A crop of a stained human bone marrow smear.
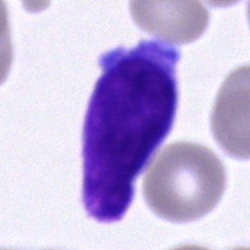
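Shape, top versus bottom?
Broader at the upper end than the lower, I think.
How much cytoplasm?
Very scant, with no clear rim apart from the deep, dark purple mass that fills almost the whole cell.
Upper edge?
Small paler blue blebs project from it.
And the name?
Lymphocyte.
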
